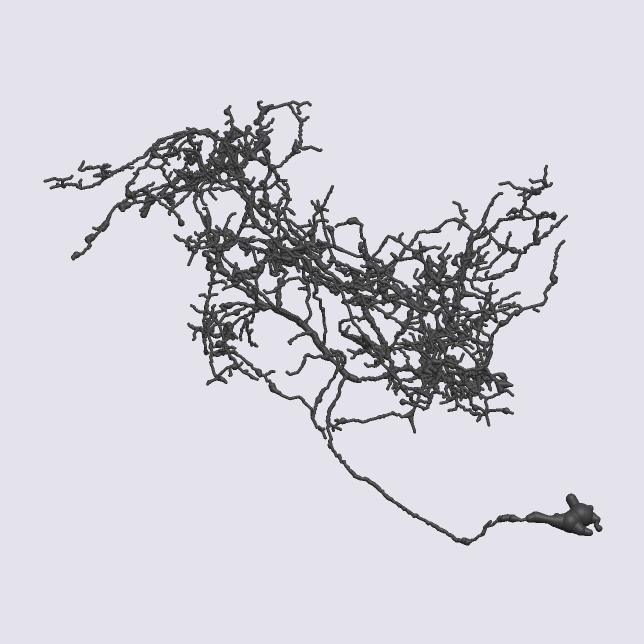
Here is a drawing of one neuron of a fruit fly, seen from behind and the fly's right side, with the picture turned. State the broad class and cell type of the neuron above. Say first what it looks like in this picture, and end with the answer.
The cell body is at the lower right of the picture. More than a hundred branch ends can be seen. It is a central-brain intrinsic neuron. Its cell type is PLP130.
